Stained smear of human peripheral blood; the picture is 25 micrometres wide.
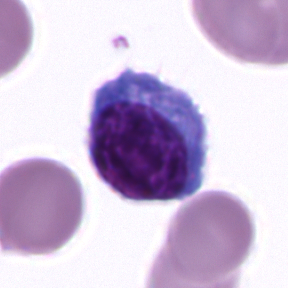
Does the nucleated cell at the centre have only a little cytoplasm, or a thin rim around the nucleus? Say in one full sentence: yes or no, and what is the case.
No, this cell has broad cytoplasm around its nucleus.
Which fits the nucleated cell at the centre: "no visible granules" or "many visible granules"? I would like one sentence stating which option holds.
Within its cytoplasm there is no visible granule.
